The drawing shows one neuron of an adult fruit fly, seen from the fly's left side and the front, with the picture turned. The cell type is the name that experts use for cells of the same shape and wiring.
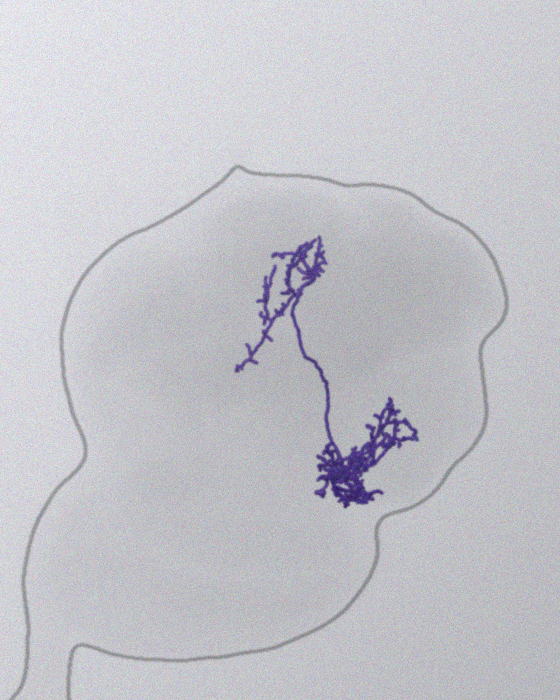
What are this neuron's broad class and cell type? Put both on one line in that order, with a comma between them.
central-brain intrinsic neuron, CL327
